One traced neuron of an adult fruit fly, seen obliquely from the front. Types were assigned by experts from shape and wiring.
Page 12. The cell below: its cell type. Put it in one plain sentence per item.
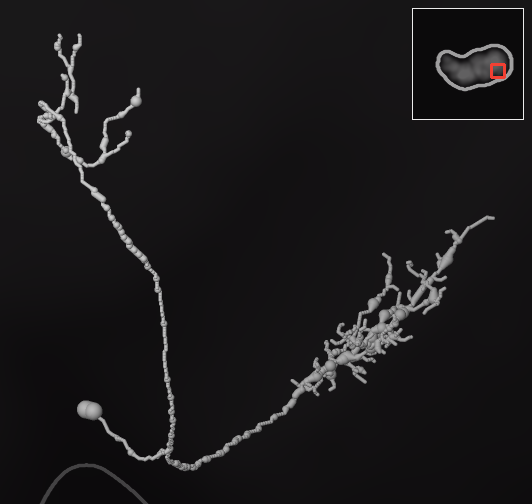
The cell type is MeLo4.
